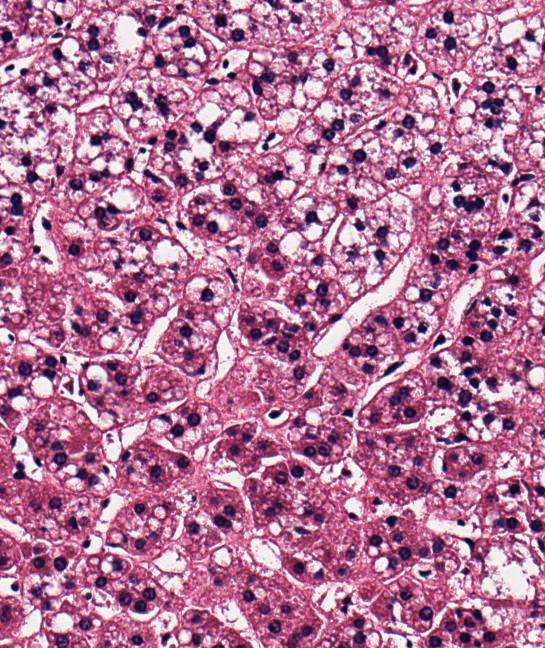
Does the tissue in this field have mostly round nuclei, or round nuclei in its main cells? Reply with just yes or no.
Yes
